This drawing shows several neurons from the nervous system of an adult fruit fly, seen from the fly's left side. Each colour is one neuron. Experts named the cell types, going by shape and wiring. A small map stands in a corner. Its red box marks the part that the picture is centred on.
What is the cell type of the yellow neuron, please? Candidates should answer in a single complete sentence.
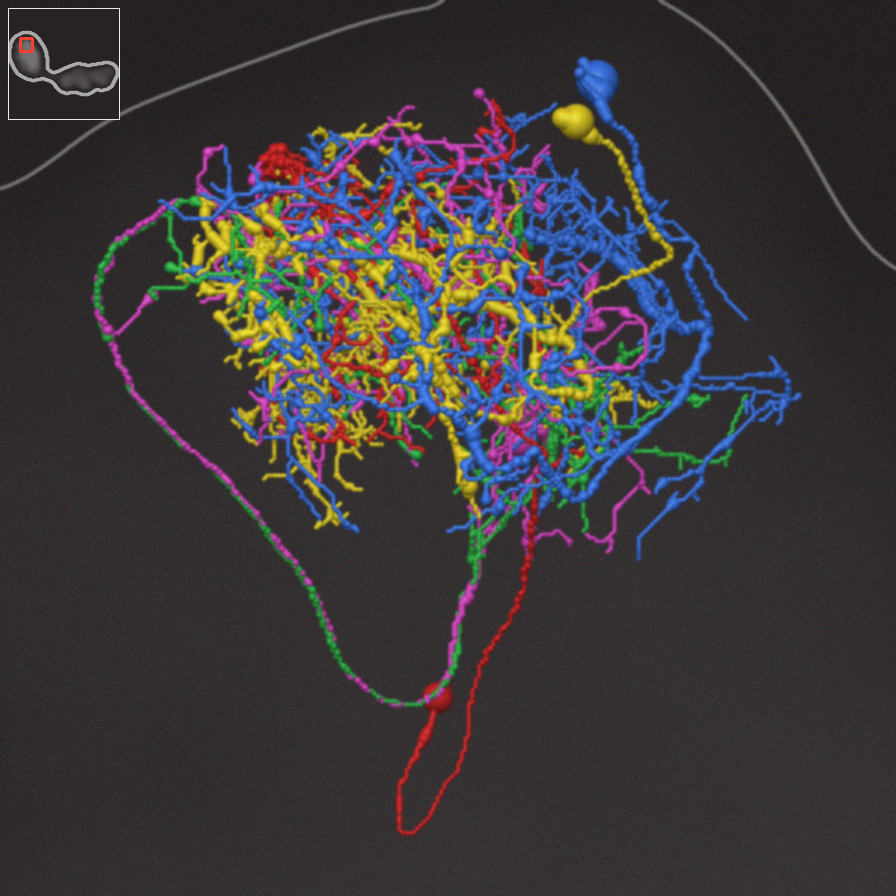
What this neuron is, by cell type, is SLP390.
